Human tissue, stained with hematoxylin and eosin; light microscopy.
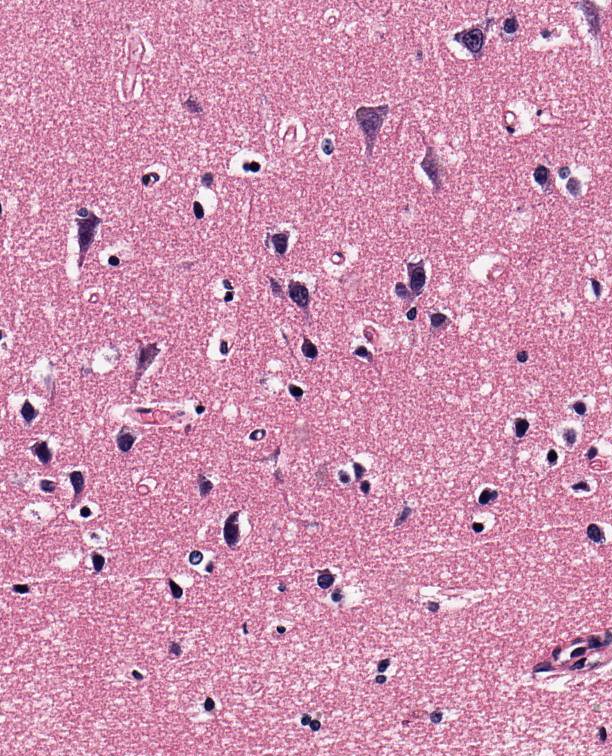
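Cerebral cortex, H&E: separate cell bodies lie scattered over a finely granular pink background, with no glands or epithelium in view. Many neurons look shrunken and dark-staining, with dense dark nuclei. Most cell bodies sit in clear empty halos where the tissue has pulled away. At bottom right, a small vessel has elongated nuclei in its wall.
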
